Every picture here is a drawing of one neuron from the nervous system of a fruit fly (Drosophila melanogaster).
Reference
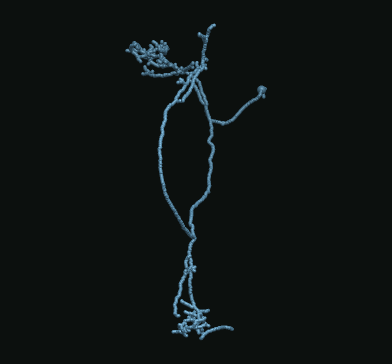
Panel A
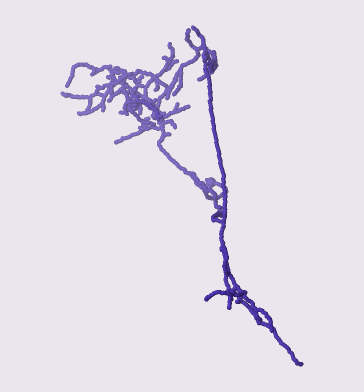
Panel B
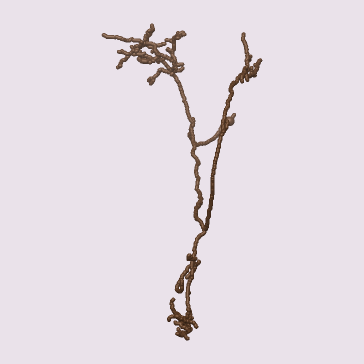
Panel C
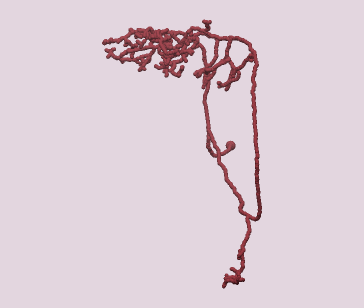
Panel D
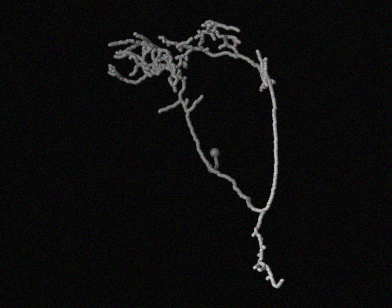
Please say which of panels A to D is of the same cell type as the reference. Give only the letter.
B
